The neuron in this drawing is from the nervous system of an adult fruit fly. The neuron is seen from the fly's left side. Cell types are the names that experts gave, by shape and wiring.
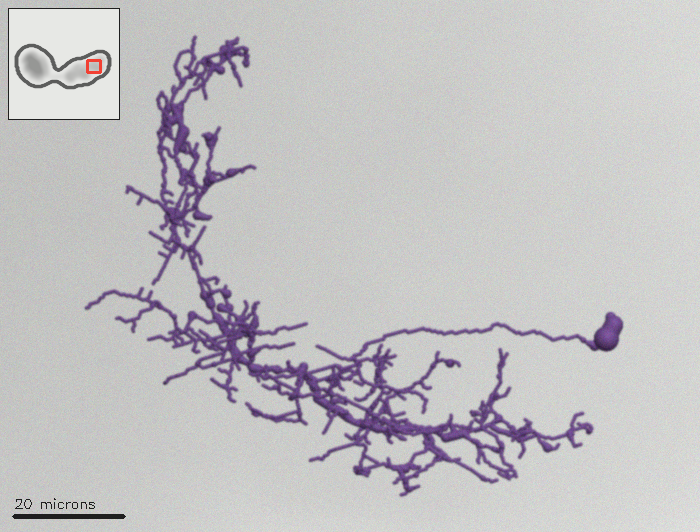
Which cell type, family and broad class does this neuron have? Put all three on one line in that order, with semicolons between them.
IN08A045; hemilineage 08A; nerve-cord intrinsic neuron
